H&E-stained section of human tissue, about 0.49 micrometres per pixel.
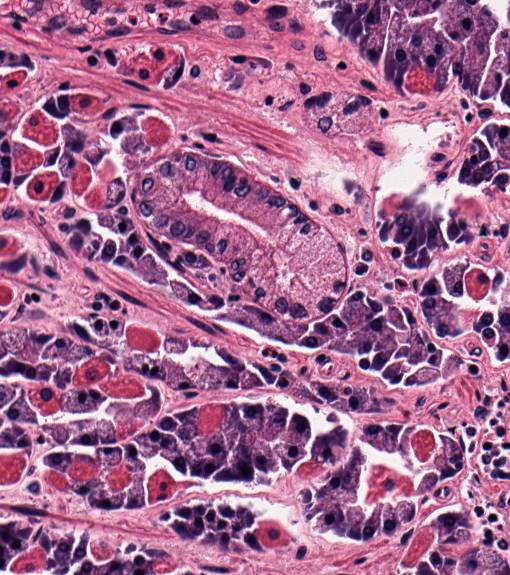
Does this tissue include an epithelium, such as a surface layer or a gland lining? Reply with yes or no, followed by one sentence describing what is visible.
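Yes. Most of the field is filled by small clusters of glandular cells separated by strands of pink fibrous stroma, with one larger elongated pale gland near the centre.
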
